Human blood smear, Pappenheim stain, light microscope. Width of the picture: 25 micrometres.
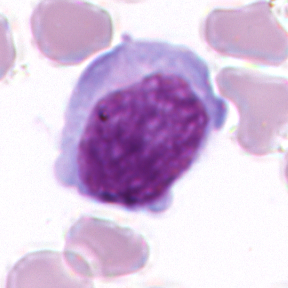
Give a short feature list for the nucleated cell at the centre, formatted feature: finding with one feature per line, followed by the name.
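Position: nucleus toward the lower part of the cell
Cytoplasm: widest band above and left of the nucleus; a clear rim around most of it, not a thin sliver
Chromatin: dark purple, clumped, paler gaps between clumps
Dot: one tiny dark dot on the upper left of the nucleus
Name: plasma cell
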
